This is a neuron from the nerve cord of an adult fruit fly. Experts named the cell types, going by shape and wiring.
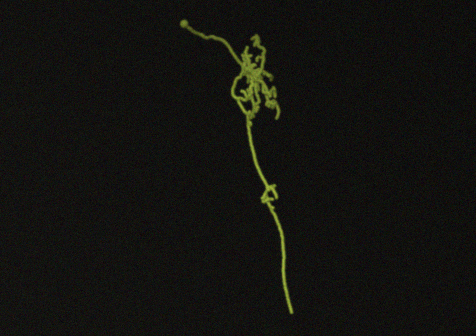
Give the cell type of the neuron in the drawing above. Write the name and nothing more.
AN07B050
